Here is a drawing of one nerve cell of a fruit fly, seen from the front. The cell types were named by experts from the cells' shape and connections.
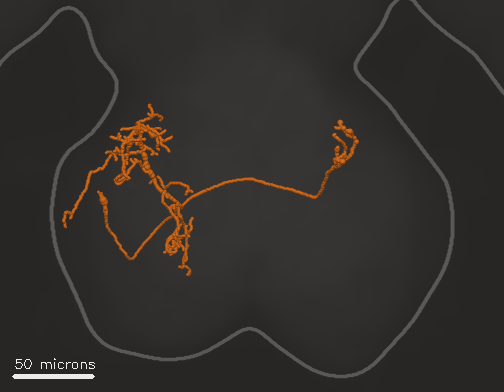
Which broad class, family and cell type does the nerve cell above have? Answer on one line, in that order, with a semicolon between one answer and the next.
nerve-cord intrinsic neuron; hemilineage 08B; IN08B037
